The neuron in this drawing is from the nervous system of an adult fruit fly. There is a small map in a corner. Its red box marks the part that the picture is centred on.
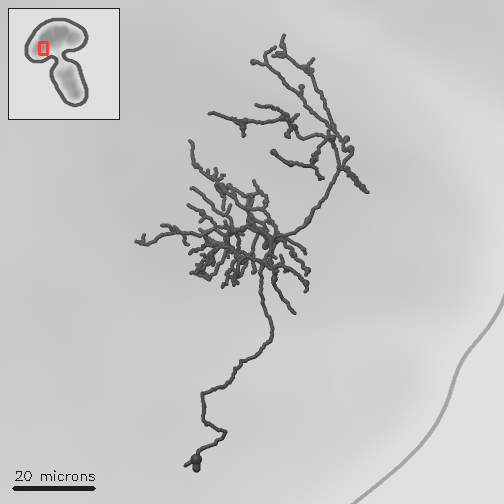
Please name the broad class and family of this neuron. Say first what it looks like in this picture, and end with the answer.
The cell body is at the bottom of the picture. From top to bottom in the picture it spans about 110 microns. Dozens of branch ends can be seen. Its broad class is optic-lobe intrinsic neuron. Its family is Tlp.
